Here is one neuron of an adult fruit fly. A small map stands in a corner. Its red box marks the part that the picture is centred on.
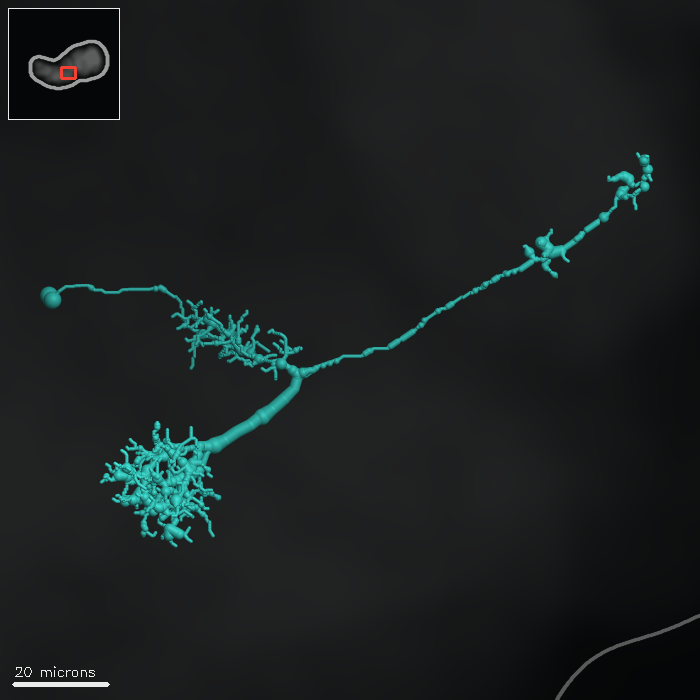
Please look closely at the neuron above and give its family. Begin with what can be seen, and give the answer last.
The cell body is on the left of the picture. By the scale bar it is about 130 microns wide in this view. The picture shows dozens of branch ends. Its broad class is optic-lobe intrinsic neuron. The family is Y.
